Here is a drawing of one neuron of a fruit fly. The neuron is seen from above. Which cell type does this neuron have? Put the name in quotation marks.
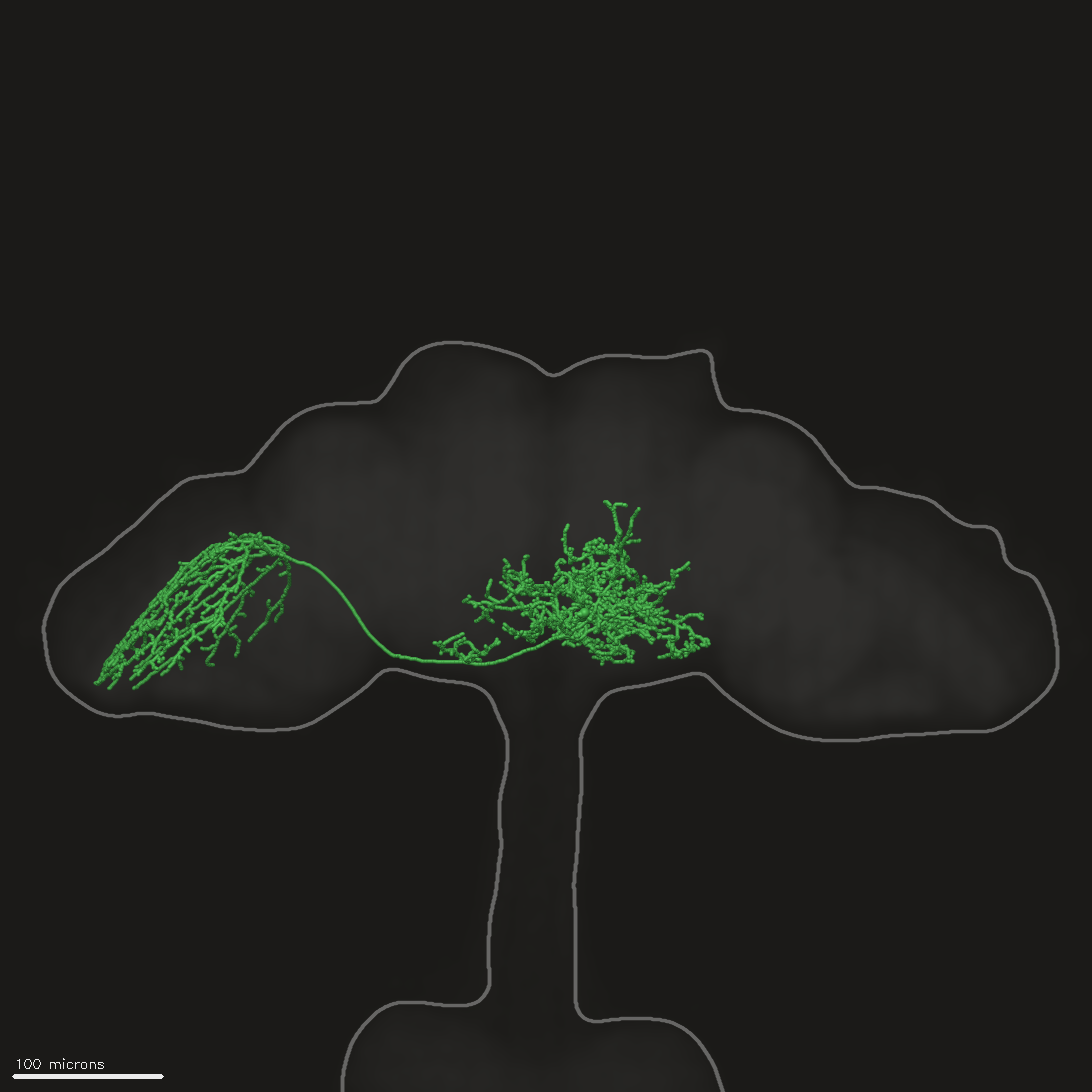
"MeVC2"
